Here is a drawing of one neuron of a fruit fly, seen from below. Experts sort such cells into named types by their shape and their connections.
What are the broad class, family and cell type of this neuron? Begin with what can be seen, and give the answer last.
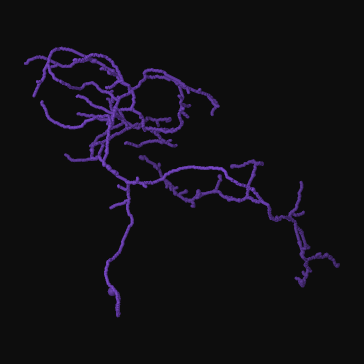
Dozens of branch ends can be seen. As drawn here it is about as wide as it is tall. Its broad class is central-brain intrinsic neuron. The family is hemilineage DM3_dorso_medial. The cell type is SMP509.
